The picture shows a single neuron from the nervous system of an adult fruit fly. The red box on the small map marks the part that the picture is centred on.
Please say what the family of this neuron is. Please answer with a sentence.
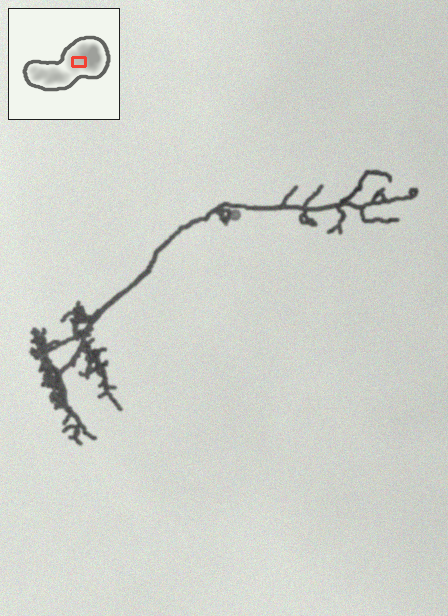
The family is LC.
